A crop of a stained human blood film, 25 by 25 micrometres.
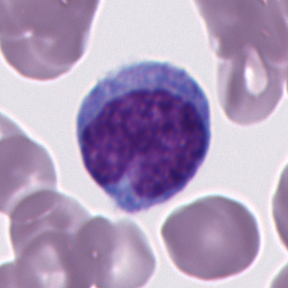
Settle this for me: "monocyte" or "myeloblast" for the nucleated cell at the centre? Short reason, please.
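Monocyte, not myeloblast. Deciding point: no nucleoli visible in the nucleus.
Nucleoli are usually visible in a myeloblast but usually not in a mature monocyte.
Cell about 13 micrometres across, about 1.5 times the width of a red cell that lies whole in view. Outline roundish, edge finely fuzzy. Nucleus about 11 by 9 micrometres, filling about 70% of the cell's area, off-centre with the widest band of cytoplasm above it. Chromatin dark purple and coarsely clumped, with small paler patches between the clumps.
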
